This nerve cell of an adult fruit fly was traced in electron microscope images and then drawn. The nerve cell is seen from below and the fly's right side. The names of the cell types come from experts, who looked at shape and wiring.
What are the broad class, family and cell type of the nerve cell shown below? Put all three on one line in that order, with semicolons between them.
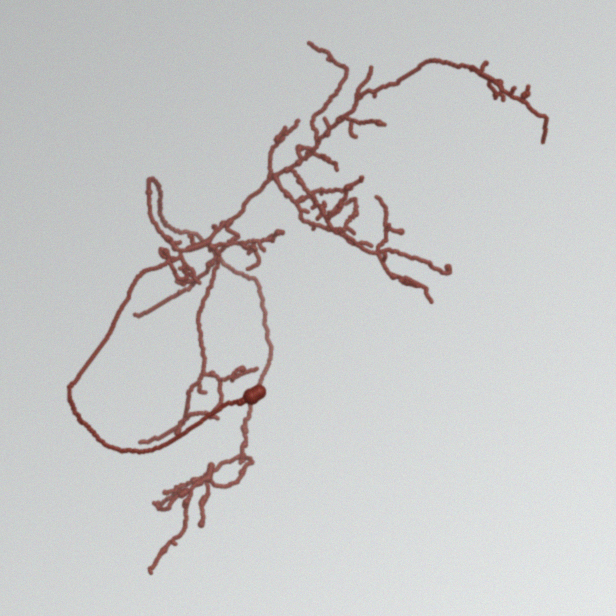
nerve-cord intrinsic neuron; hemilineage 02A; IN02A036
